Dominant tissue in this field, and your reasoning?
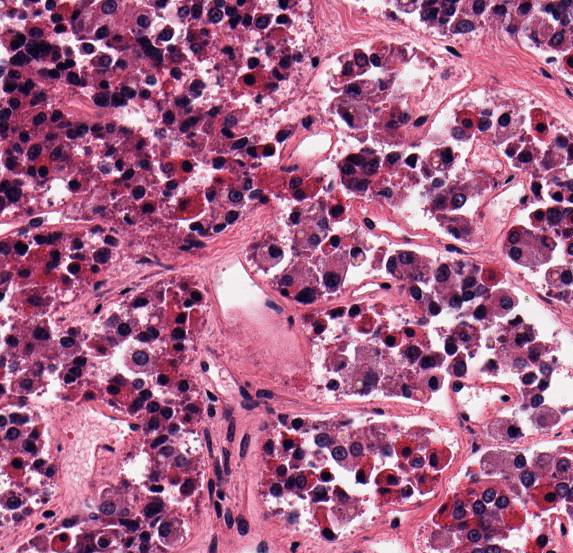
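Pars distalis of the pituitary: its cells lie in nests separated by thin pink fibrous septa across the whole field.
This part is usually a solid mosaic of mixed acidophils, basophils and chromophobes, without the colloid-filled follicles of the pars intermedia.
The nests mix cells with bright red granular cytoplasm and others with purple-grey or pale cytoplasm, and no epithelium-lined gland lumens appear.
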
